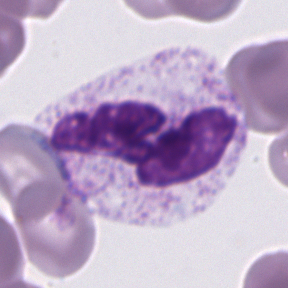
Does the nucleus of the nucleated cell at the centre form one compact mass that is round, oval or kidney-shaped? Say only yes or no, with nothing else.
No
